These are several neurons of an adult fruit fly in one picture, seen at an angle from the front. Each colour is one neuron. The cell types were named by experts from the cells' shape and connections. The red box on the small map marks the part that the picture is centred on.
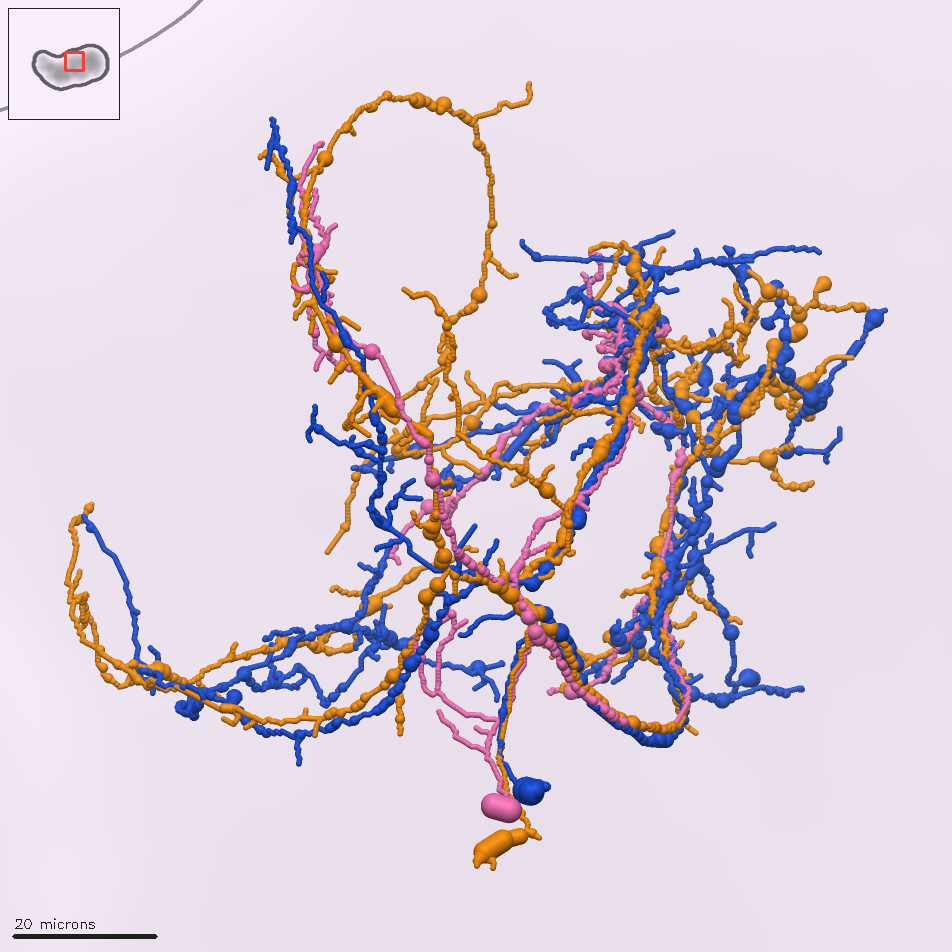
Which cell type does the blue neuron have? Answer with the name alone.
CL090_a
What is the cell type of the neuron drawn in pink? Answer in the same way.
CL091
